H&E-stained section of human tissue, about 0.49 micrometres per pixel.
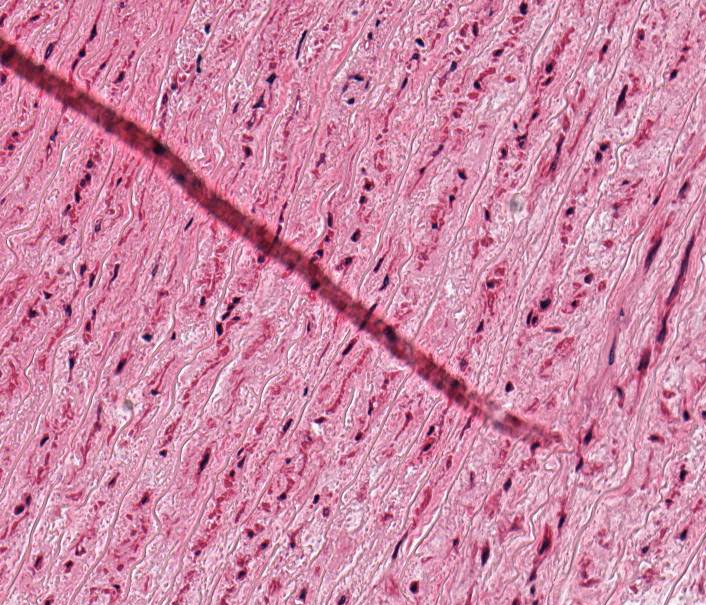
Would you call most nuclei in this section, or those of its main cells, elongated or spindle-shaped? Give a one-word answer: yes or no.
Yes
